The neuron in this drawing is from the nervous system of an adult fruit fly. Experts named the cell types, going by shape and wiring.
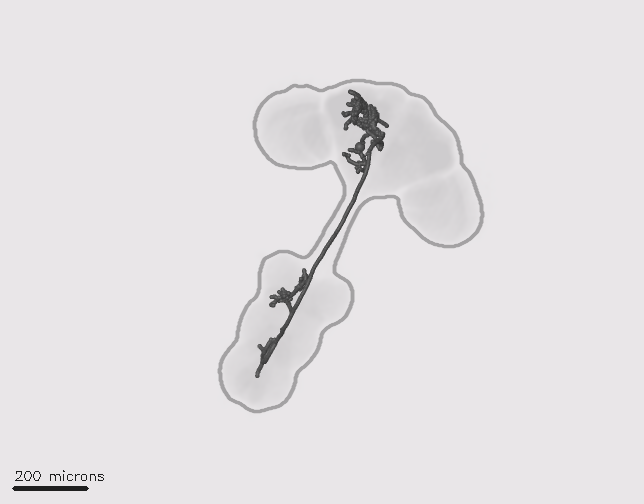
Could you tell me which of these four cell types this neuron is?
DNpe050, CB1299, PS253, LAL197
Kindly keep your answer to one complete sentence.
It is the cell type DNpe050 to which this neuron belongs.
